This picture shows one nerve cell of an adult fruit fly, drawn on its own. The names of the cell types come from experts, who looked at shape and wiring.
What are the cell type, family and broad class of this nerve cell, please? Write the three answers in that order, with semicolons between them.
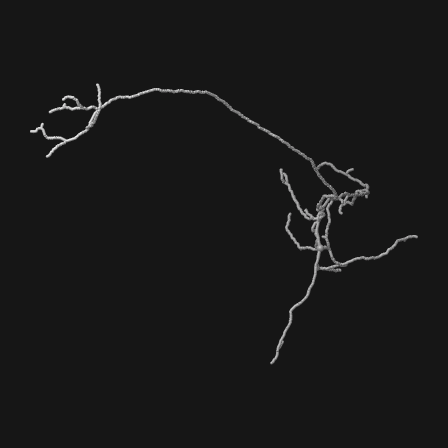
SApp04; class mechanosensory proprioceptive; sensory neuron ascending to the brain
